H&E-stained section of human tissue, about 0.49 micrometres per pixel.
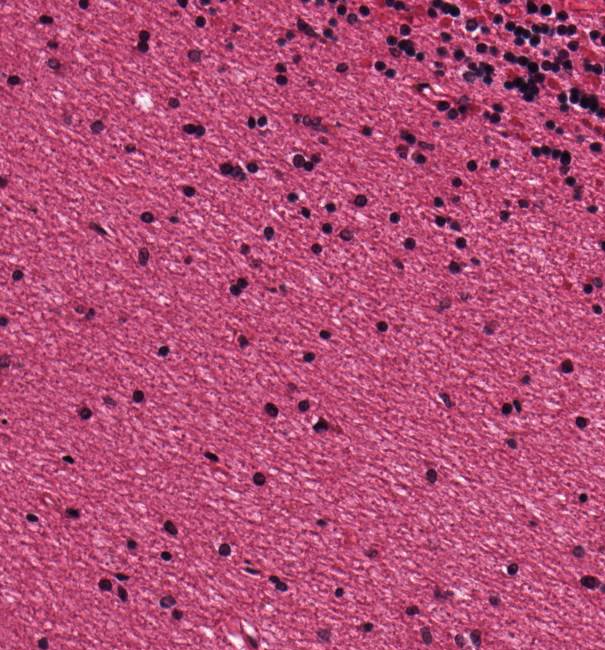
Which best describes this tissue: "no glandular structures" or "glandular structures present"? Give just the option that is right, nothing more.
No glandular structures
